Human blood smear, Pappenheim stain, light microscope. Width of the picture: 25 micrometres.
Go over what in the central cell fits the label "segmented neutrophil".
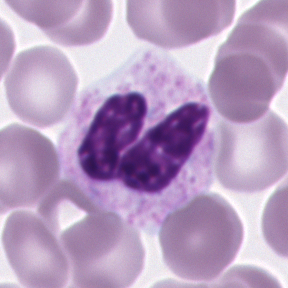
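Going through the segmented neutrophil point by point, start with the nucleus: it is divided into two lobes that lie side by side, each elongated from upper right to lower left. Next, the cytoplasm is abundant and pale lilac-pink.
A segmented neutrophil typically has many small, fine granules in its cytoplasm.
That fits the fine pink-violet granules scattered throughout the cytoplasm here.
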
